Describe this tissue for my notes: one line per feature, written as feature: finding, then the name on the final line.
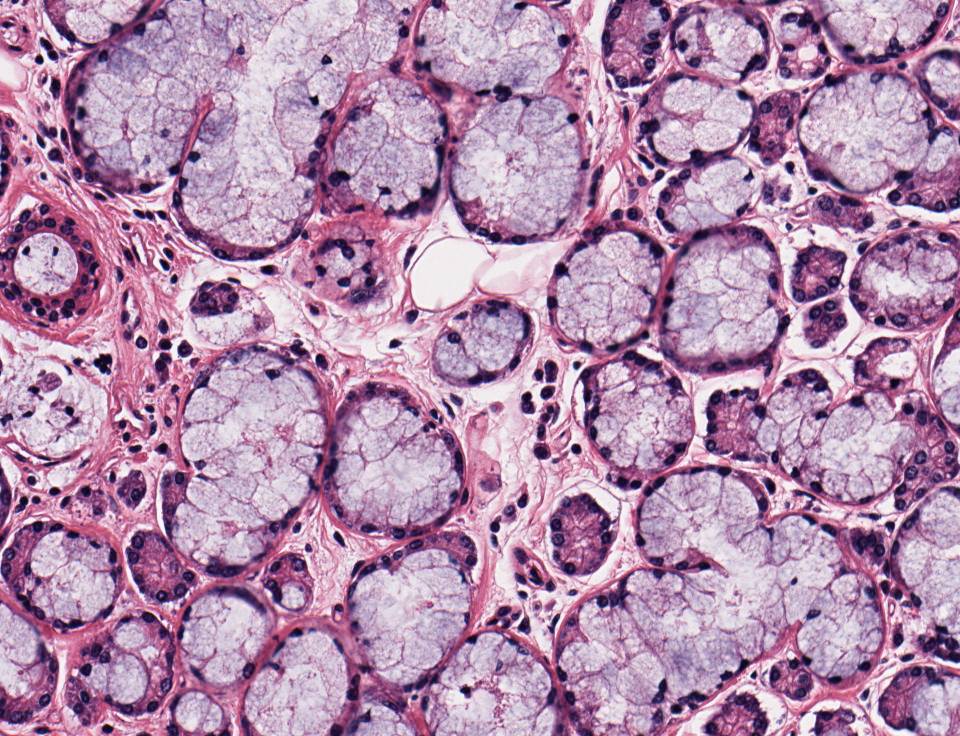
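Acini: mostly mucous cells; pale, bubbly, bluish-grey cytoplasm
Mucous nuclei: dark, flattened, pressed to outer edge of each acinus
Scattered clusters: darker purple granular cytoplasm, round nuclei, among mucous acini
Duct: small, round, left edge, upper half; cuboidal lining cells, pink cytoplasm
Name: minor salivary gland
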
